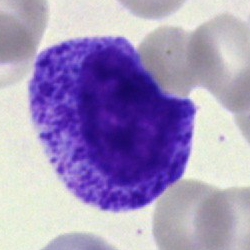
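Promyelocyte in a stained bone marrow smear, the cell in the middle. Its outline is broadly oval, and the nucleus sits off-centre toward the right. The nucleus stains a deep dark purple. No clear vacuoles appear in the cytoplasm.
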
